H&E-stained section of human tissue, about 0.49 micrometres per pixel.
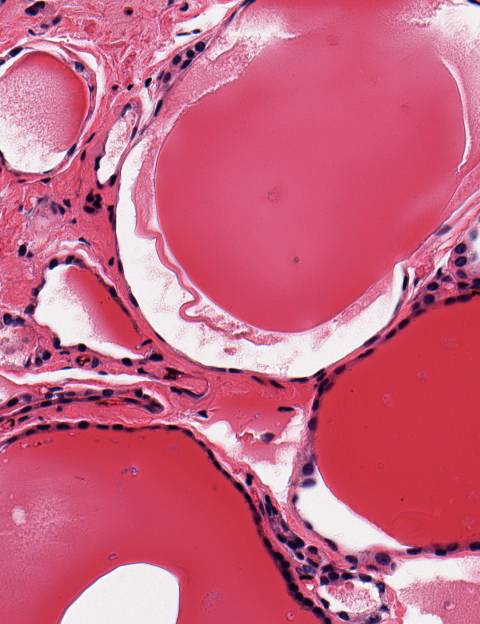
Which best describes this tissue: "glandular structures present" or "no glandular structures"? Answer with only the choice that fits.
Glandular structures present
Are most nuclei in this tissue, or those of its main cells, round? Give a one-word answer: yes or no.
No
